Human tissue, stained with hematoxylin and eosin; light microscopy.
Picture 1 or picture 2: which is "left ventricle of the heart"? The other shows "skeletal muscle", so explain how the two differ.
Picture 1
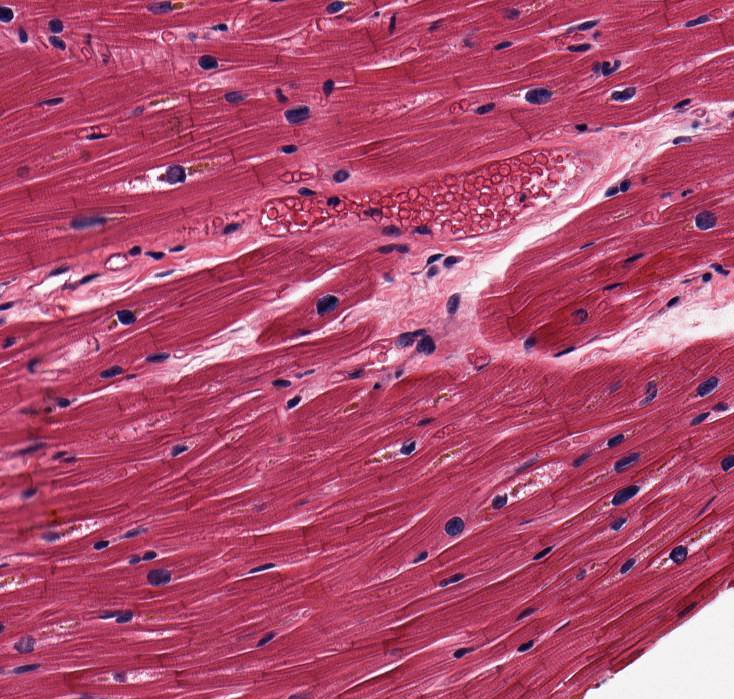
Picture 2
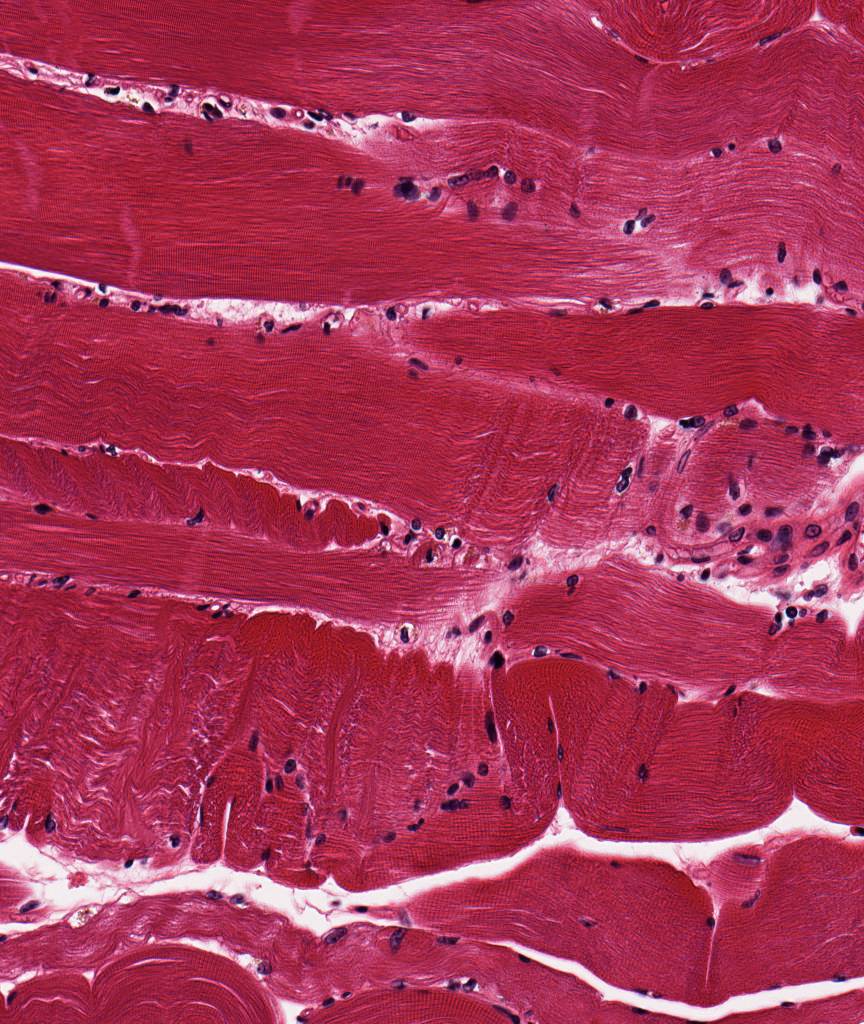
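Left ventricle of the heart is picture 1; skeletal muscle is picture 2. Both show fine cross-striations, regular ones in picture 2. The ventricle fibres branch and rejoin their neighbours, and many nuclei have pale zones at their ends holding golden-brown granules. In the skeletal muscle, the small, dark, elongated nuclei sit at the fibre edges, not in the centre.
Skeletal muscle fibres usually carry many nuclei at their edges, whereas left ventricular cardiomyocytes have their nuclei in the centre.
The connective tissue differs as well: a thin strip of pale loose tissue runs diagonally through the centre of picture 1, while picture 2 has thin pale strands with scattered small nuclei and small vessels between the fibre bundles. Fibres at the lower left of picture 2 also have wavy, folded contours along their length.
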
